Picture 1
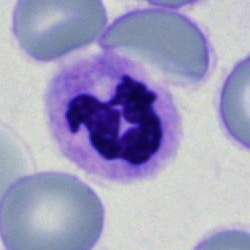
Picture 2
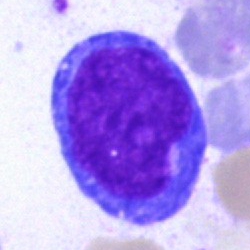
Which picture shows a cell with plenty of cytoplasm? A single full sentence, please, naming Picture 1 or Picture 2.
For the cell in picture 1, the cytoplasm is broad.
